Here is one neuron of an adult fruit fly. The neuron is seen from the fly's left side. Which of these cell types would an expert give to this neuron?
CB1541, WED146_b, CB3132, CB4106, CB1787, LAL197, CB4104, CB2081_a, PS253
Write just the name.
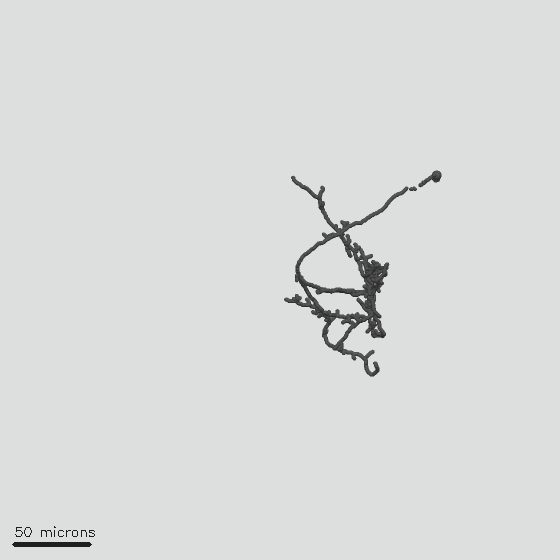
CB3132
